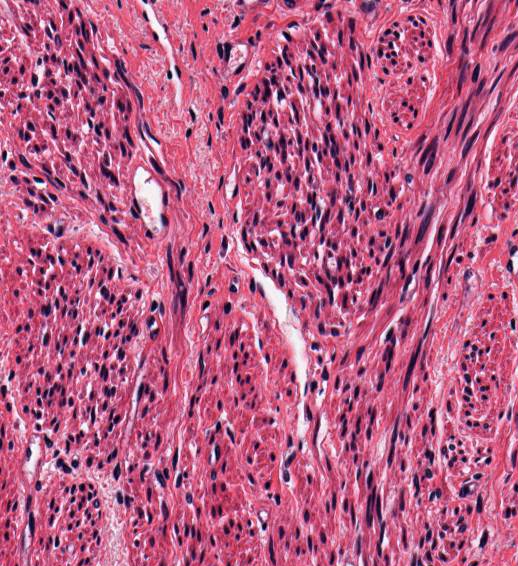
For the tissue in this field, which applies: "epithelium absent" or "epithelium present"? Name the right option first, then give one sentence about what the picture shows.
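Epithelium absent. No epithelium or glands are present anywhere in the field.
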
